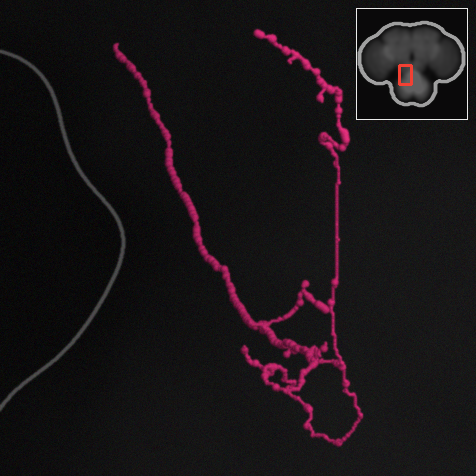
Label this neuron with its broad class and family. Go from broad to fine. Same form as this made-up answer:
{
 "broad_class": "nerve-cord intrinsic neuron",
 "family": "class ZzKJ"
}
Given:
{
 "broad_class": "sensory neuron ascending to the brain",
 "family": "class mechanosensory proprioceptive"
}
